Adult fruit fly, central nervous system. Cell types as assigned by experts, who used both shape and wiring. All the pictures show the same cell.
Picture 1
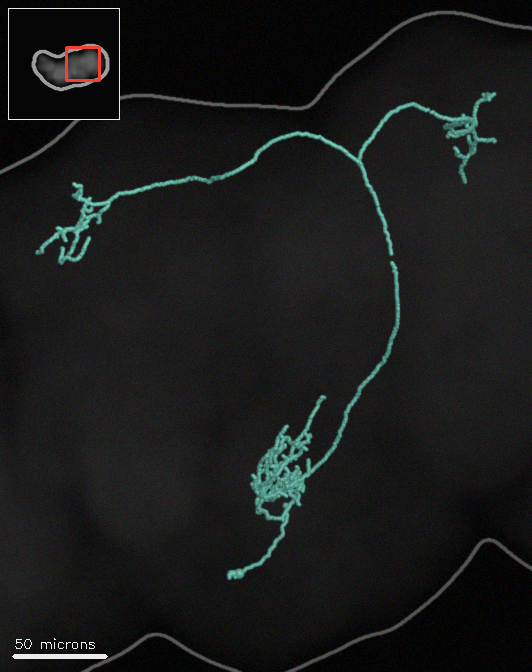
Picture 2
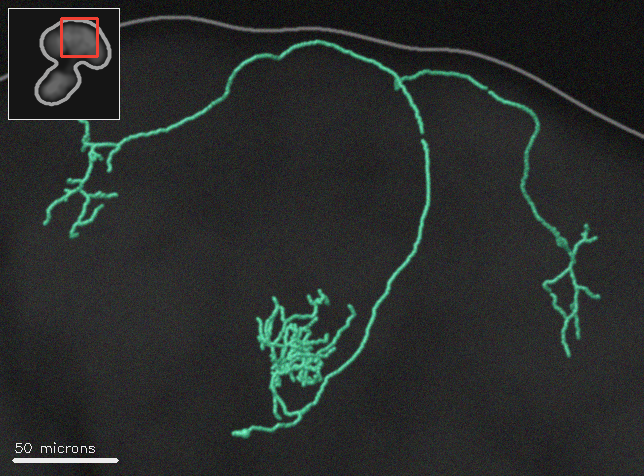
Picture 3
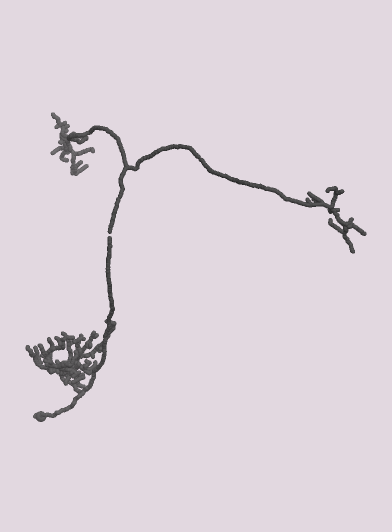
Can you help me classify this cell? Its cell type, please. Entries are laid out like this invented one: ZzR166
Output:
CB0650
